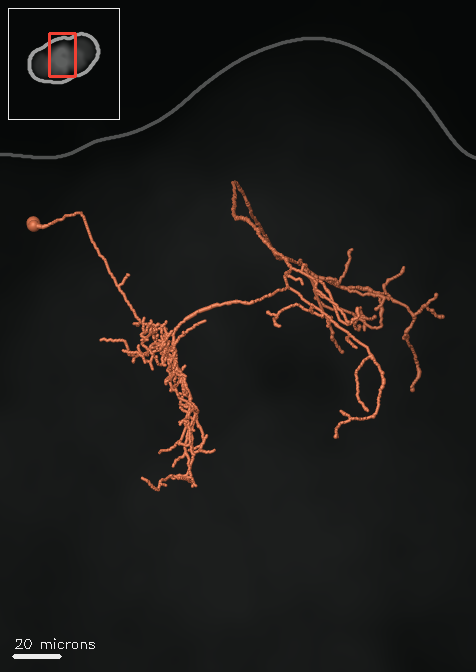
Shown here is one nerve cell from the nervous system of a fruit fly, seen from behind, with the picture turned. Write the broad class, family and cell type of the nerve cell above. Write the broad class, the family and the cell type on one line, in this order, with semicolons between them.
ascending neuron; hemilineage 07B; AN07B052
